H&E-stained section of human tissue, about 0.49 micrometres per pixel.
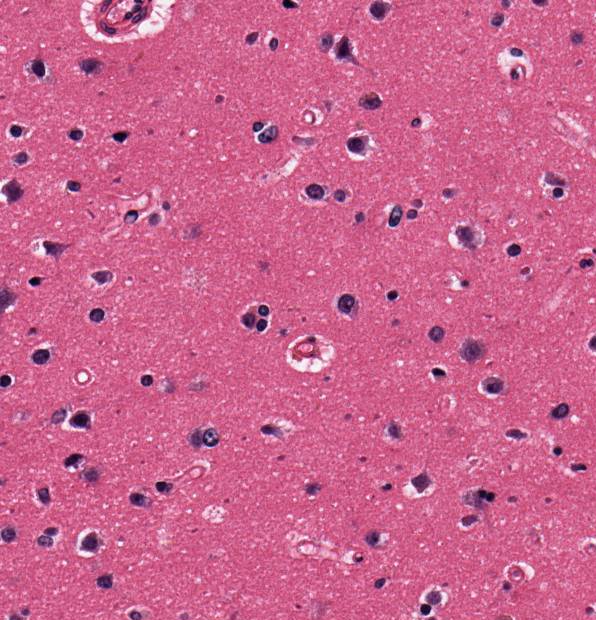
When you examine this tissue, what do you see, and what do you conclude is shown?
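Checking nuclei first, most cells have small, round, dark-staining nuclei with little or no visible cytoplasm. In places two or three small dark nuclei cluster together, as just left of the centre. Turning to vessels, a small, thin-walled vessel cut in cross-section lies near the centre, with another at the top left edge. No fat cells are seen. The tissue is cerebral cortex.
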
